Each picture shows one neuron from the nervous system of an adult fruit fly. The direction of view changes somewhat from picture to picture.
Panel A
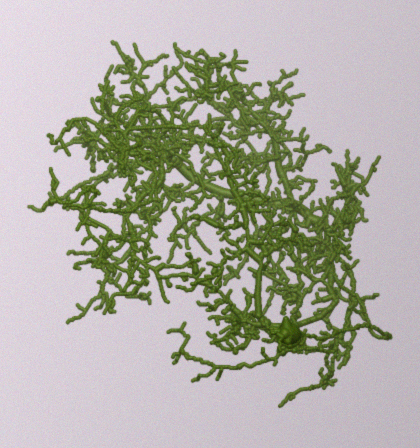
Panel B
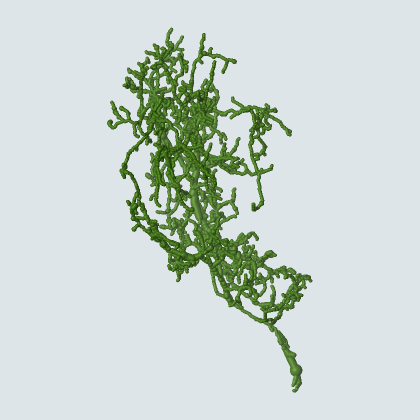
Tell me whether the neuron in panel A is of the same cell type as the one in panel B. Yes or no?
yes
